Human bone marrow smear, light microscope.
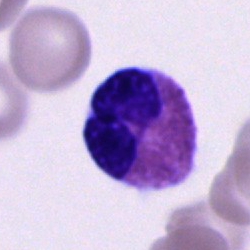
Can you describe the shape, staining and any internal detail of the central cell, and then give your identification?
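A round cell with a smooth outline is present, its nucleus lying against the left side. No nucleoli are visible. The cytoplasm appears finely granular throughout. Answer: eosinophil.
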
